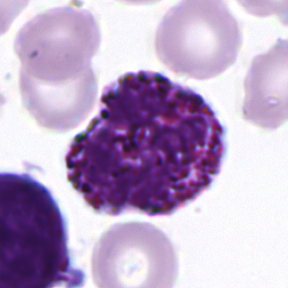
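Basophil, centre of a stained peripheral blood smear. Outline roughly round; surface without projections. Granules overlie the nucleus, hiding its outline, and reach right out to the cell margin.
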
